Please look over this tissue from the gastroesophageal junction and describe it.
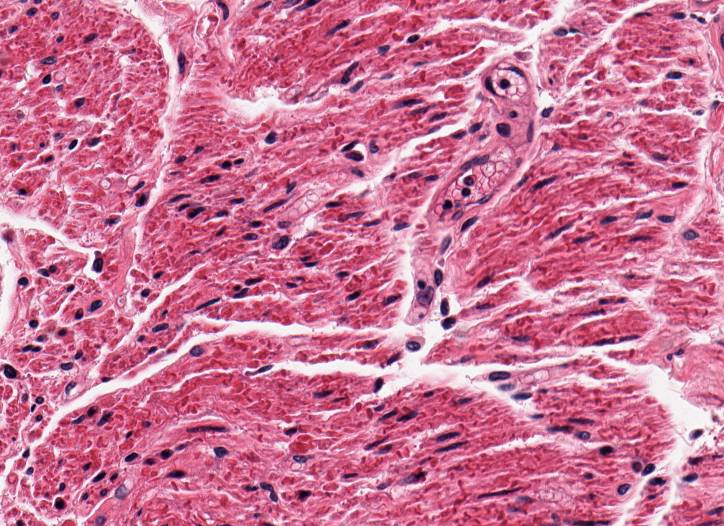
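Field entirely filled by bundles of elongated pink-staining cells. Bundles separated by narrow white clefts: thin, branching, empty cracks. No fat cells present.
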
